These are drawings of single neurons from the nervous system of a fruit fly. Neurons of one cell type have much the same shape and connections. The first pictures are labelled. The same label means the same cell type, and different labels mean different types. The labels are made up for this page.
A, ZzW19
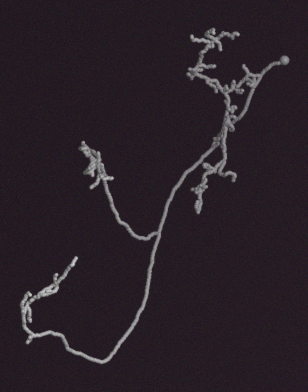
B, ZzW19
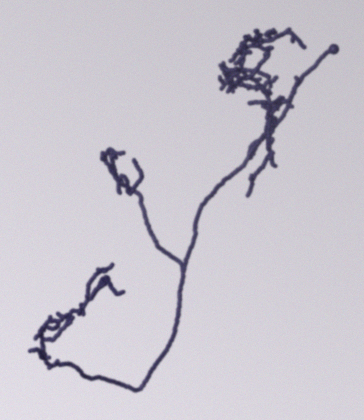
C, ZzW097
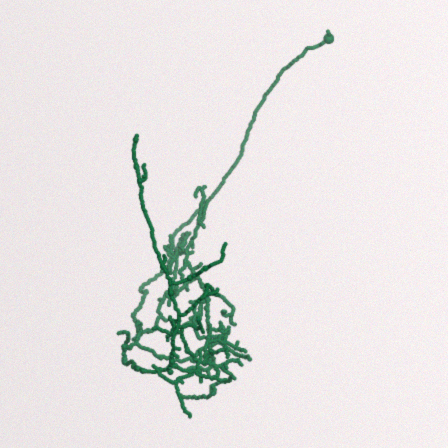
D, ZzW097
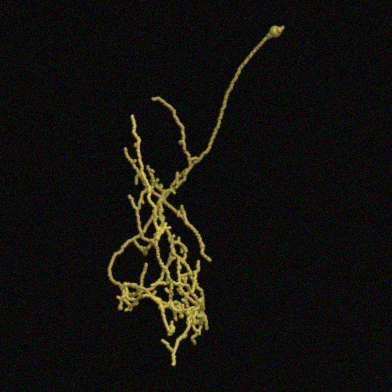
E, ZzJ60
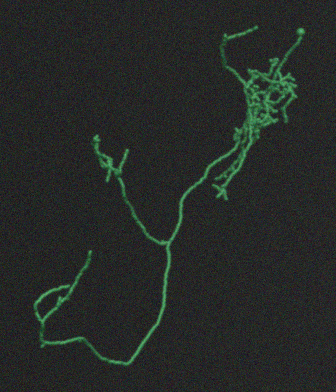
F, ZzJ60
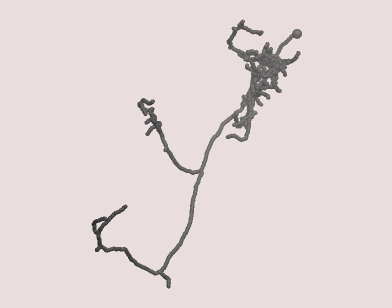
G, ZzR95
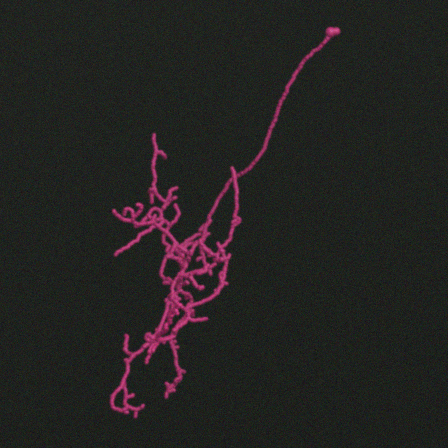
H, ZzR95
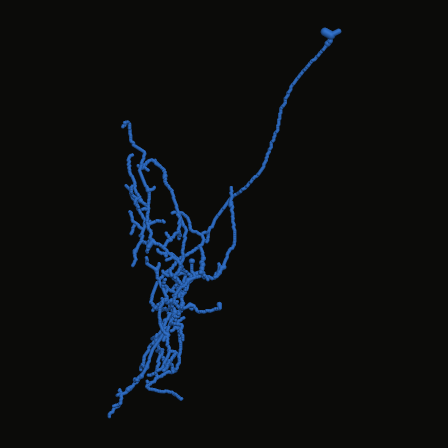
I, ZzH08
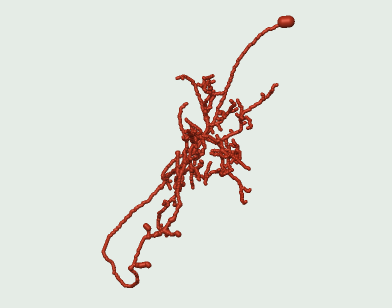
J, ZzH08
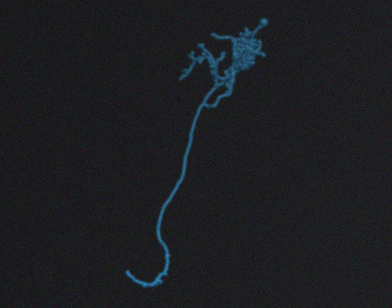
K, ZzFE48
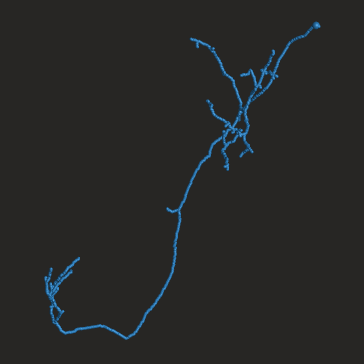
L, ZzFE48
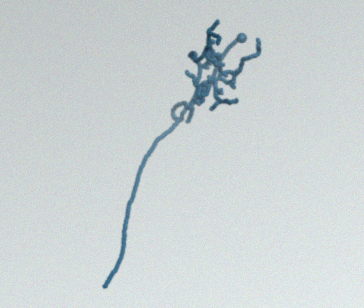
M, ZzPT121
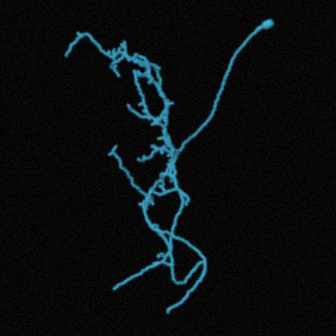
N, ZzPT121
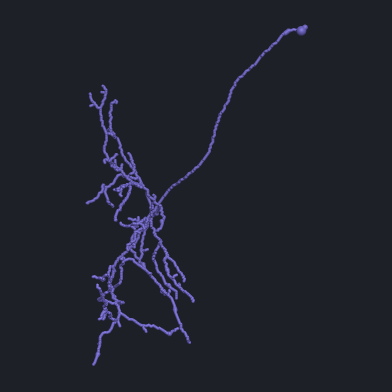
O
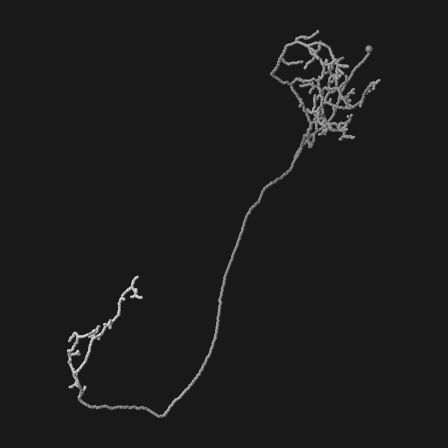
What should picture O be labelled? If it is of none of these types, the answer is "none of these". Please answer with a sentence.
It belongs to ZzFE48.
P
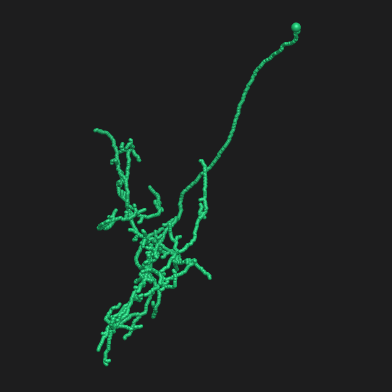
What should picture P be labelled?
It belongs to ZzR95.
